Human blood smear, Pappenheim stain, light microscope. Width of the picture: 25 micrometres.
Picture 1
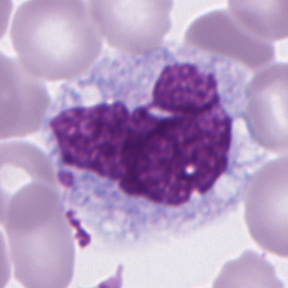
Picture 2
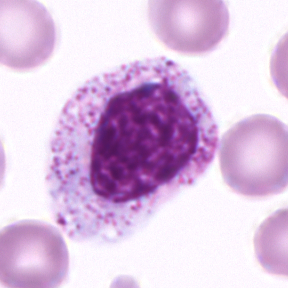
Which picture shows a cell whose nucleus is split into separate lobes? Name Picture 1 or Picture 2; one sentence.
What is divided into lobes is the nucleus of the cell in Picture 1.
